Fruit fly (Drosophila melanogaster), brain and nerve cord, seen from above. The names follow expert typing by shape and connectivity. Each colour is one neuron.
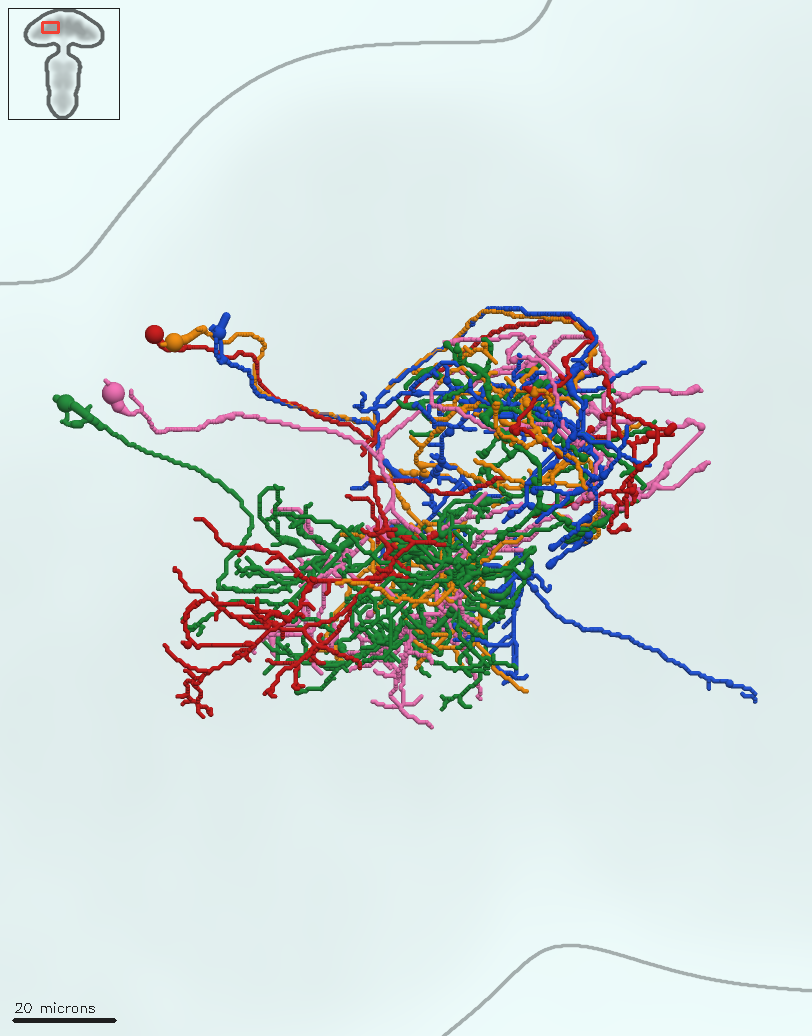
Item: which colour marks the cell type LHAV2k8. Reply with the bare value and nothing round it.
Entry: green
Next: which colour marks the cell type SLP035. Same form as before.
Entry: blue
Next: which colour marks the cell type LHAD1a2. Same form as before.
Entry: orange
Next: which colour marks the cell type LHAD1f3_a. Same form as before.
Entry: pink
